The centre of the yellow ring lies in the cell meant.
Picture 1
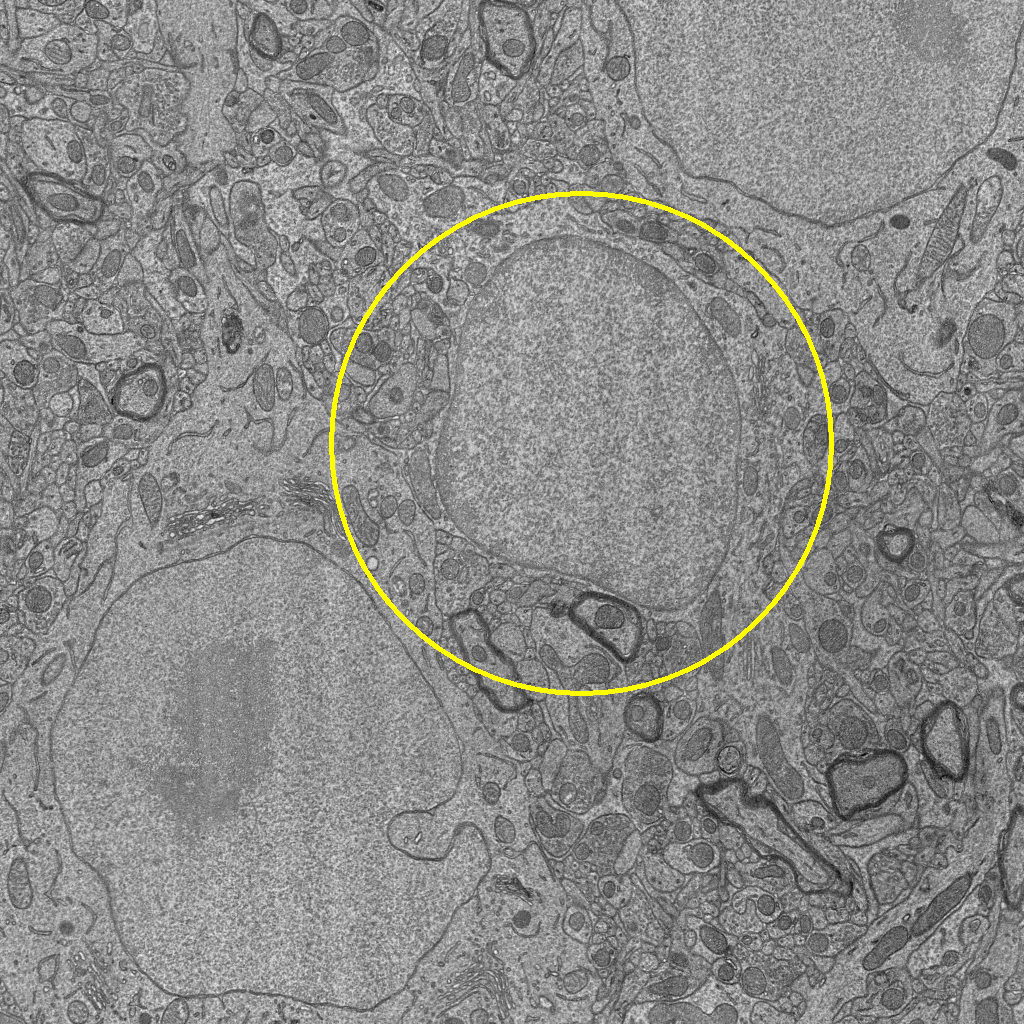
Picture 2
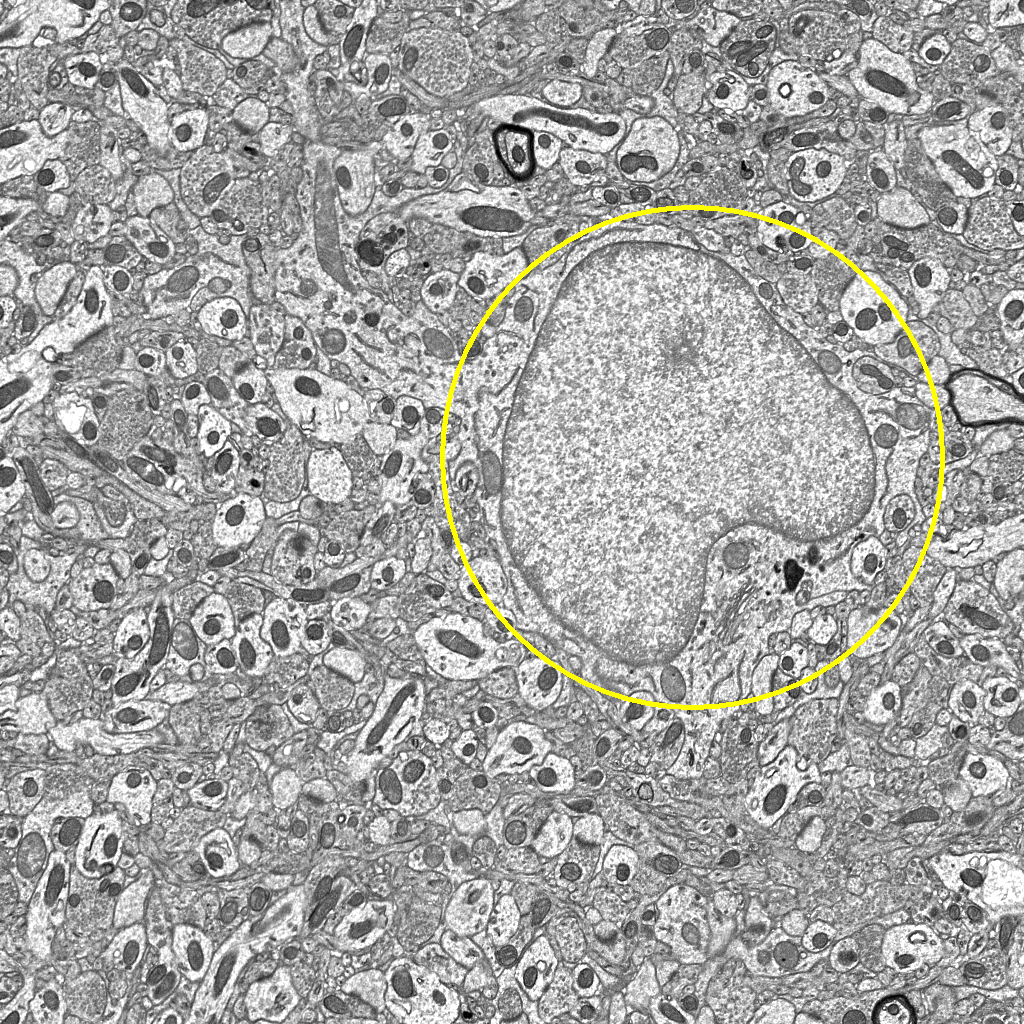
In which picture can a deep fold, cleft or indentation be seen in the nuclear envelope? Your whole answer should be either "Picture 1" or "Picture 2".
Picture 2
